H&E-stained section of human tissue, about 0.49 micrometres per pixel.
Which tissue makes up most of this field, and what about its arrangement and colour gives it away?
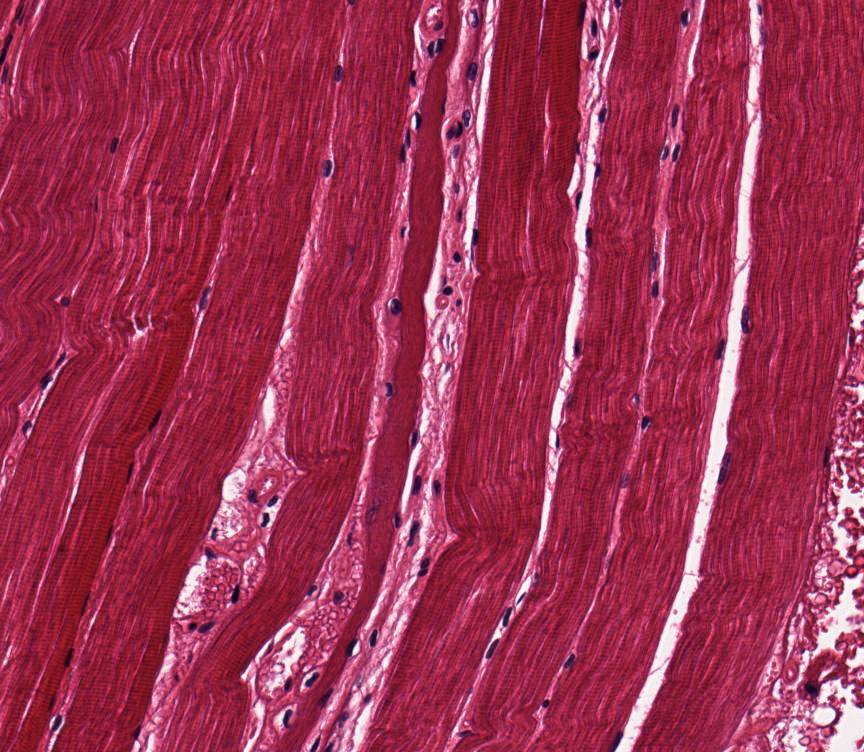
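Skeletal muscle. Long fibres run parallel, bottom to top; cytoplasm deep red. Fine transverse cross-striations present.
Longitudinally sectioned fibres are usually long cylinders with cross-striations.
Dark, elongated nuclei at fibre edges.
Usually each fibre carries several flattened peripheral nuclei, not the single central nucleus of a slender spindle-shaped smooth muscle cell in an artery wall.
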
